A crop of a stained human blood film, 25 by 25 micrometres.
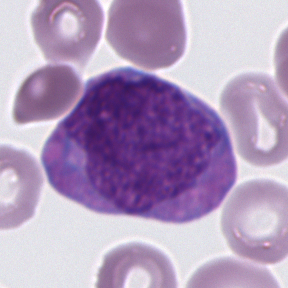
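Atypical promyelocyte, about 17 by 13 micrometres, with a smooth outline and no surface projections. See how its nucleus fills about 70% of the cell's area and lies toward the top, leaving the widest band of cytoplasm below and to the lower left. The chromatin is finely granular and evenly stippled, without coarse dark clumps, and you will find no distinct granules in the cytoplasm.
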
